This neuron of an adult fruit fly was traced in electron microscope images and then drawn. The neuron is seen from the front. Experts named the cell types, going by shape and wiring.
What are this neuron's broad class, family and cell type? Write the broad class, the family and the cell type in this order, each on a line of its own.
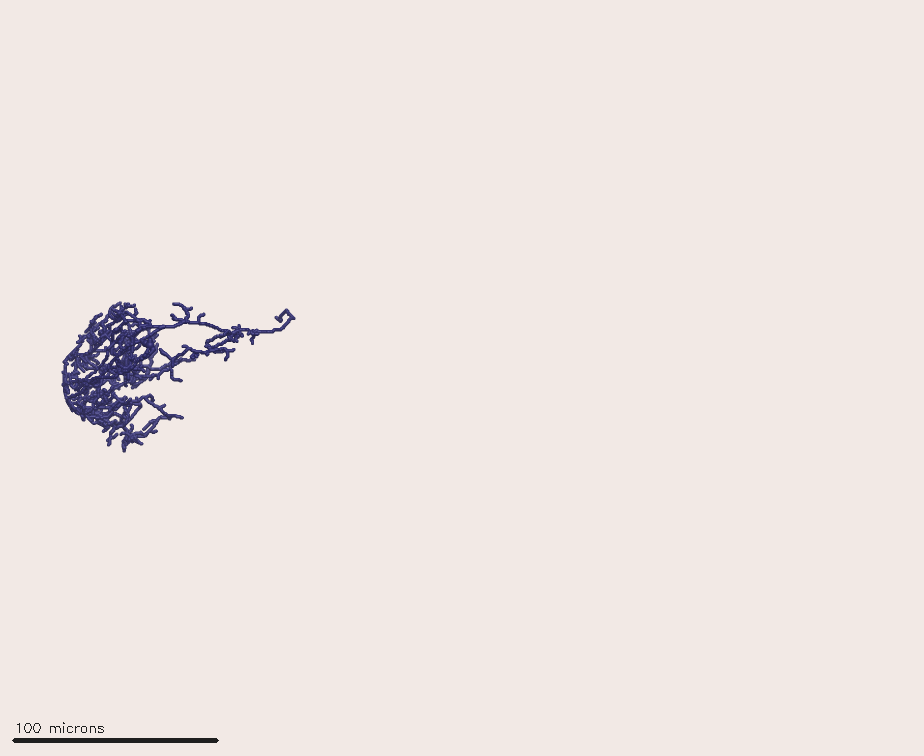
central-brain intrinsic neuron
hemilineage VLPa1_lateral
CB3607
